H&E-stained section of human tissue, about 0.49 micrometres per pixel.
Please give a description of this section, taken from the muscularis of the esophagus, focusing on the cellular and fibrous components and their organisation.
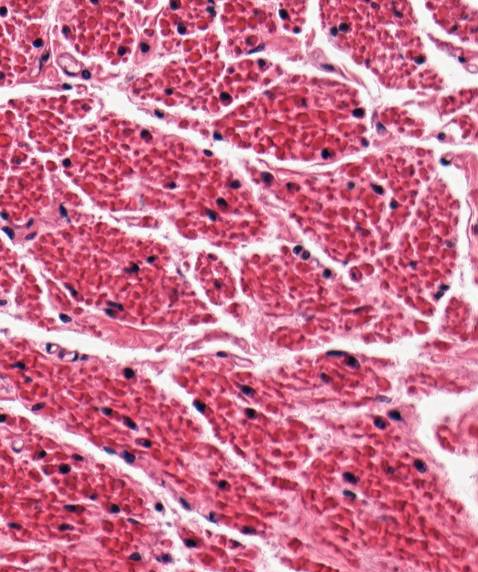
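Narrow septa part the muscle fibres, which fill the whole field, into bundles. In the upper two-thirds, most fibres are cut across, a mosaic of small round to polygonal profiles. Lower down, oblique to lengthwise cuts elongate the profiles. Thin paler pink connective tissue runs between bundles.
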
